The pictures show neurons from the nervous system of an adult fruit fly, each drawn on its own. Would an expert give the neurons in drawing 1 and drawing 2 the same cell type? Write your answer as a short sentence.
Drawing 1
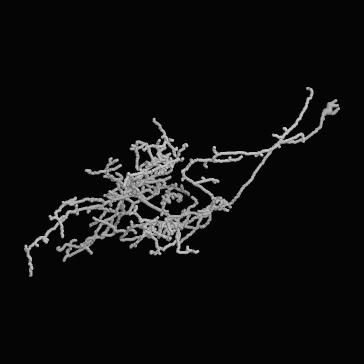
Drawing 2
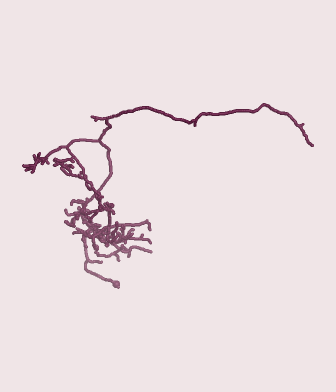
They are of different cell types.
